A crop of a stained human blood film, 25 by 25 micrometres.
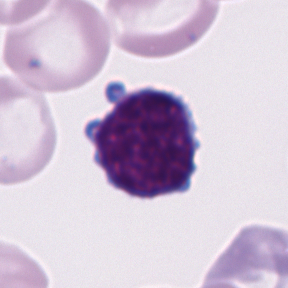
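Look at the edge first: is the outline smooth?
Not quite; it is slightly bumpy, and small pale blue rounded blebs bulge from the upper-left edge.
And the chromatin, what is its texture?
Dense and coarsely clumped, with darker and lighter patches.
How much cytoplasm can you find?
Only a thin rim at the edge of the nucleus, which is round and about 9 micrometres across.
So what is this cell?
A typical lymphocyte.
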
